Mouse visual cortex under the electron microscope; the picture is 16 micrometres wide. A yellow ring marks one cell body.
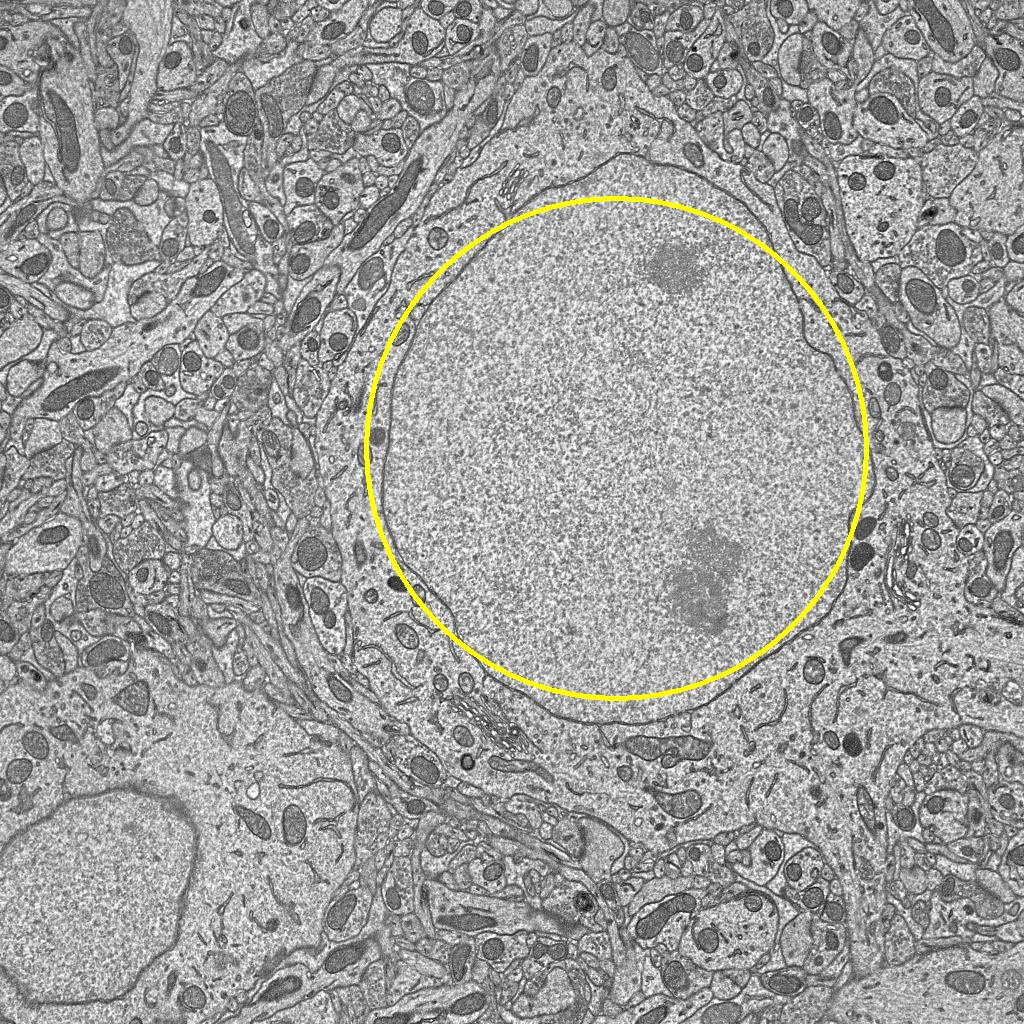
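Excitatory neuron, the marked cell. The round nucleus is shown whole and fills most of the ring; its envelope is smooth, without deep folds. Chromatin pale and finely dispersed, with no thick dark band along the envelope and two darker granular patches, near the top and toward the lower right.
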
